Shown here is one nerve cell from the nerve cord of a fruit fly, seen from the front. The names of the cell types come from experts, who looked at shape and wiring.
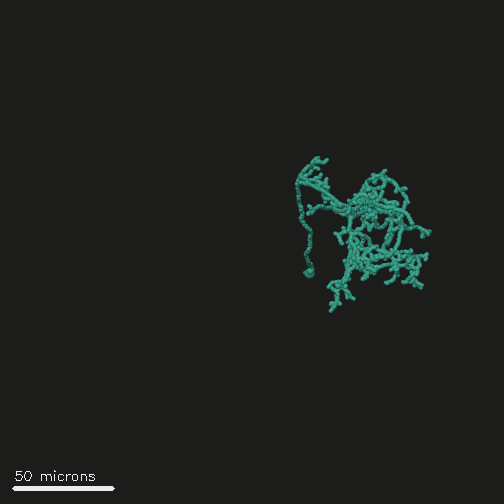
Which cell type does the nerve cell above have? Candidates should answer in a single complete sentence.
This nerve cell is assigned to the cell type IN21A039.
